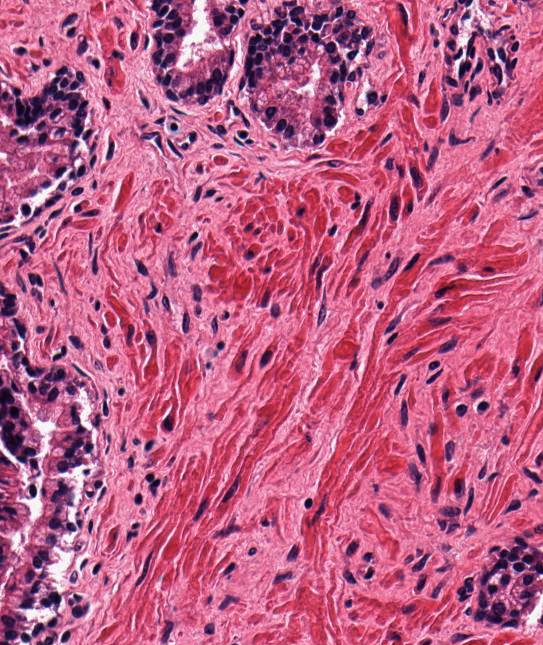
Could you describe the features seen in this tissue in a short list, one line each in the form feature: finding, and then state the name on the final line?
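Layout: glands at left edge, top and lower right corner; stroma centrally
Gland lining: cells with crowded, dark-staining nuclei
Stromal nuclei: mostly elongated, spindle-shaped
Smooth muscle: deeply eosinophilic, elongated cytoplasm
Name: prostate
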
